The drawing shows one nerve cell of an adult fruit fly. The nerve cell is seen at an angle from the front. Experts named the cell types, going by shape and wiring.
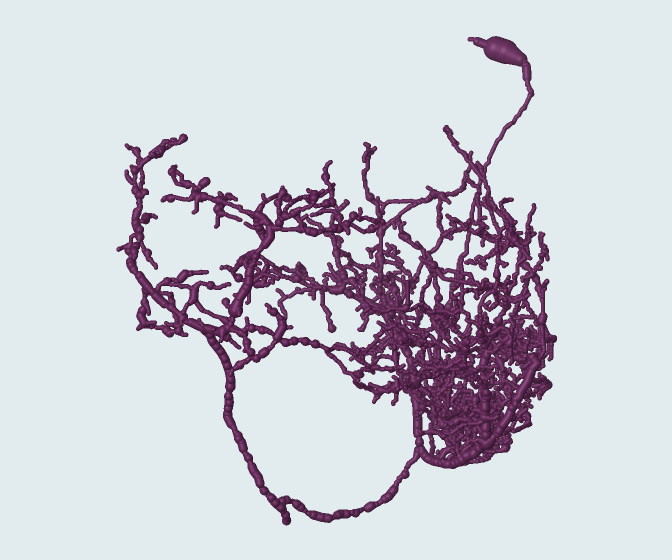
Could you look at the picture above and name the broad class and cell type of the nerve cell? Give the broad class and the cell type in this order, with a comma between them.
central-brain intrinsic neuron, AVLP479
